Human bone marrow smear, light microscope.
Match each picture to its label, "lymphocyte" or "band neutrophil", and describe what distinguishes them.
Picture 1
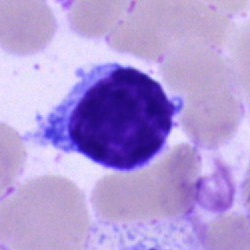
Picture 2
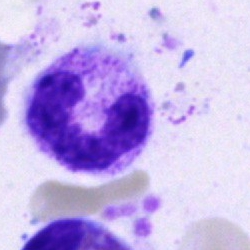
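You are looking at a lymphocyte in picture 1 and a band neutrophil in picture 2. Neither nucleus shows a nucleolus.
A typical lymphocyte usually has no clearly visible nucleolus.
In the lymphocyte, notice the scant rim of pale blue cytoplasm, lying mostly to the left of the nucleus, with no distinct granules in it.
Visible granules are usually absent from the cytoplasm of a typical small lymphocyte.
The band neutrophil has a round outline and a horseshoe-shaped nucleus whose hollow side faces upward.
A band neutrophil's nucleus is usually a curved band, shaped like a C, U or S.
Its chromatin is coarse, clumped and dark purple.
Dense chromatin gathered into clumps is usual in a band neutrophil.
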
